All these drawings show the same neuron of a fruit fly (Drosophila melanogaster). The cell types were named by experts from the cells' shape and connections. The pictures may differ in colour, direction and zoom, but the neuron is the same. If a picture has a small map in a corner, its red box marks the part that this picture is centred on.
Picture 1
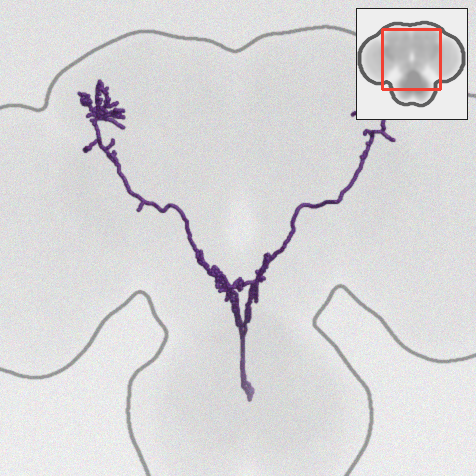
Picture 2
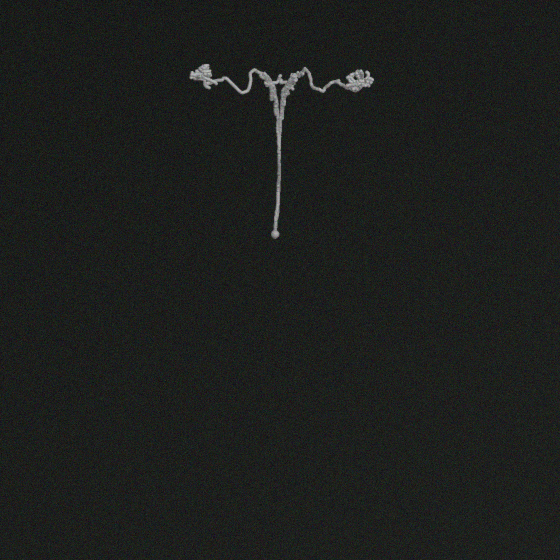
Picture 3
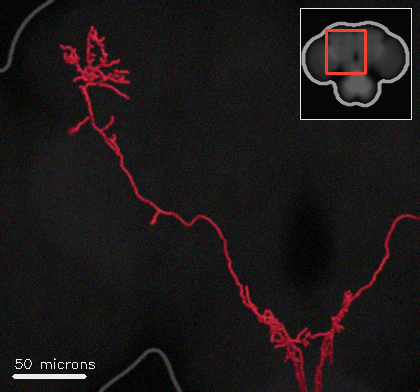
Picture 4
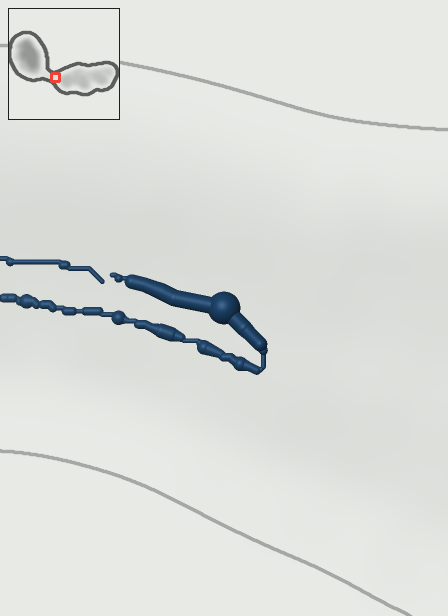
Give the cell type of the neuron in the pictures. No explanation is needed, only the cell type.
ANXXX470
